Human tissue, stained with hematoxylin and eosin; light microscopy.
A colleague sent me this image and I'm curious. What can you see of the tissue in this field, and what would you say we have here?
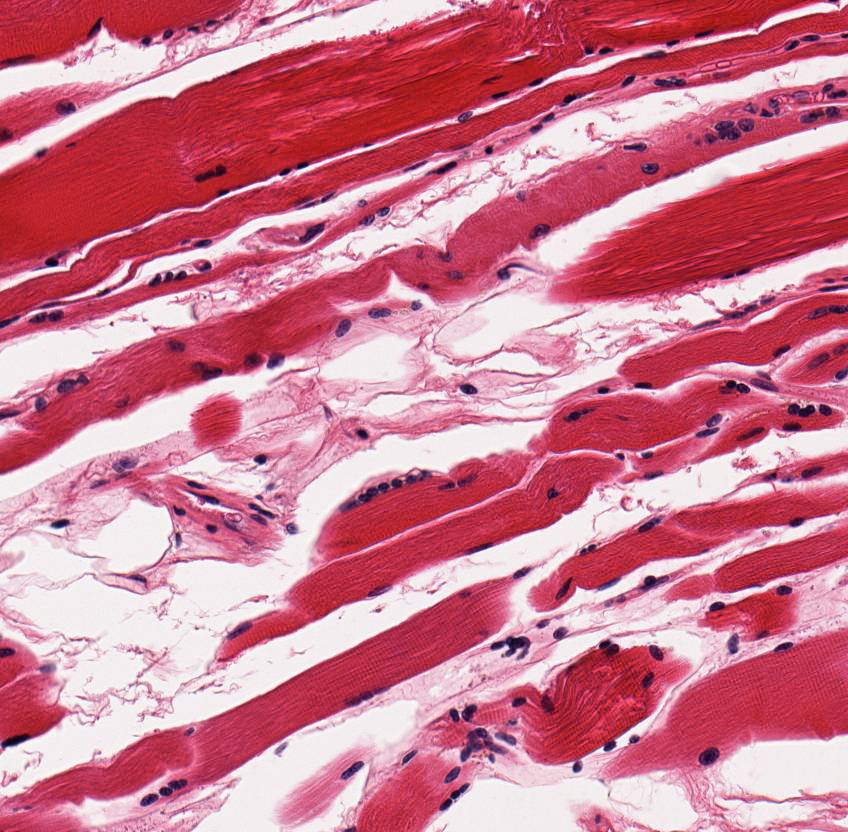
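The muscle fibre nuclei are flattened and placed at the edges of the fibres rather than centrally. Fine cross-striations run transversely across several fibres. Fibre cytoplasm is strongly eosinophilic, a deep red. Between the fibres lies loose, pale pink, wispy connective tissue, most abundant at the centre-left of the field. Answer: skeletal muscle.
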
